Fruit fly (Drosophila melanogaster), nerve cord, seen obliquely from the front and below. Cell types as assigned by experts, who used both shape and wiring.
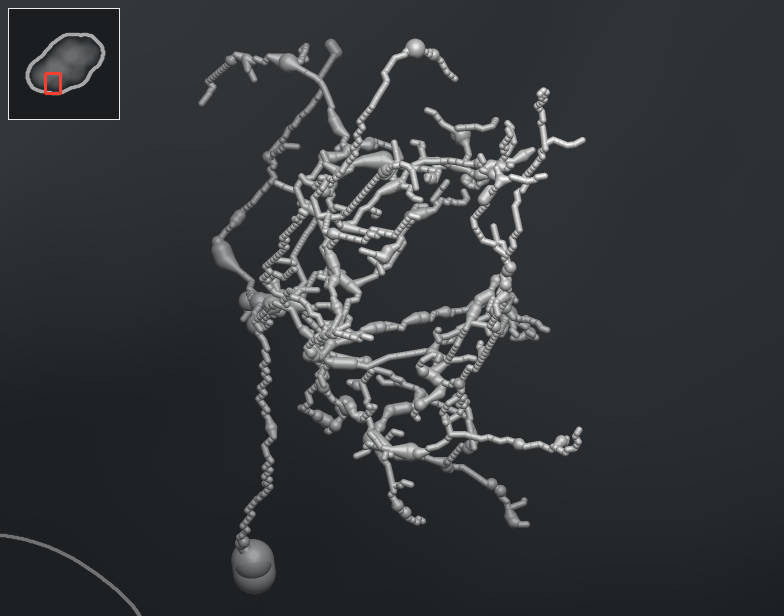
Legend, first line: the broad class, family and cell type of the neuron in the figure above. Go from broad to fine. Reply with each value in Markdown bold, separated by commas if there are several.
**nerve-cord intrinsic neuron**, **hemilineage 01B**, **IN01B065**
